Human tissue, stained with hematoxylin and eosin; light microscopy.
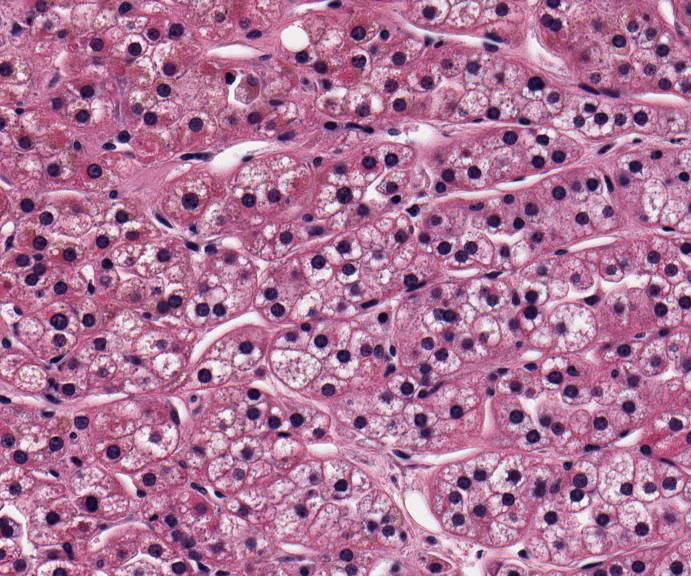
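Adrenal gland: most cells are polygonal, with pale, finely bubbly, vacuolated cytoplasm. At upper left, cells have more compact, pink, granular cytoplasm with scattered brown pigment granules. Thin-walled, slit-like vessels run between the nests, lined by flattened cells with elongated dark nuclei. Stroma between nests is scant, little more than the vessel walls.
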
